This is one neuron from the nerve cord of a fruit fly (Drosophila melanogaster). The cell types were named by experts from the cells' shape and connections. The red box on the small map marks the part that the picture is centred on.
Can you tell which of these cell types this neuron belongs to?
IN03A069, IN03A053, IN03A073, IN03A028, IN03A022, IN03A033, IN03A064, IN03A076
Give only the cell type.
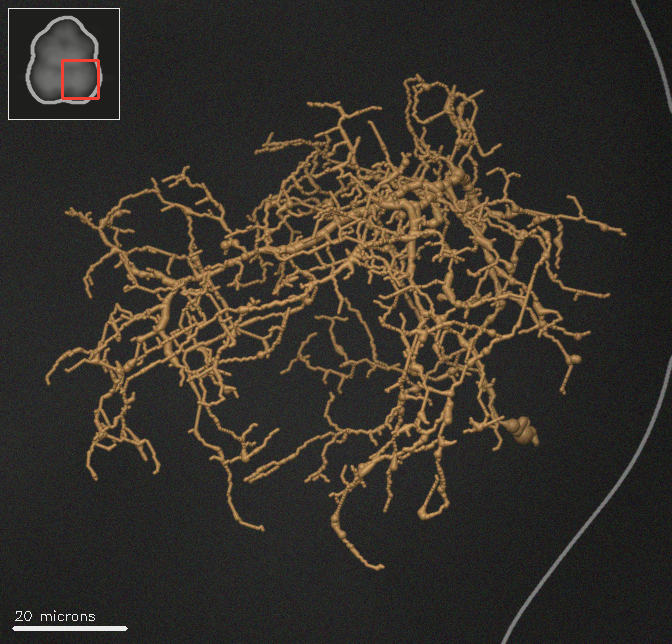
IN03A022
